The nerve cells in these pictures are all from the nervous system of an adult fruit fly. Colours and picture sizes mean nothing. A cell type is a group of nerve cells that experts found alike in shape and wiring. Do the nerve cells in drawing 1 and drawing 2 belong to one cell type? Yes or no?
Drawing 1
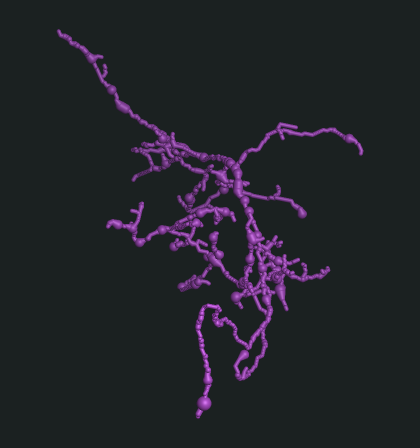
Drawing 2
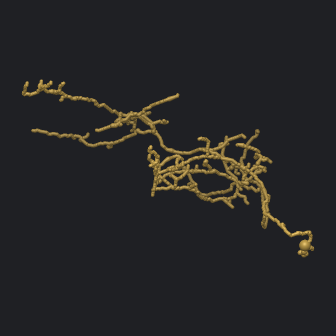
yes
